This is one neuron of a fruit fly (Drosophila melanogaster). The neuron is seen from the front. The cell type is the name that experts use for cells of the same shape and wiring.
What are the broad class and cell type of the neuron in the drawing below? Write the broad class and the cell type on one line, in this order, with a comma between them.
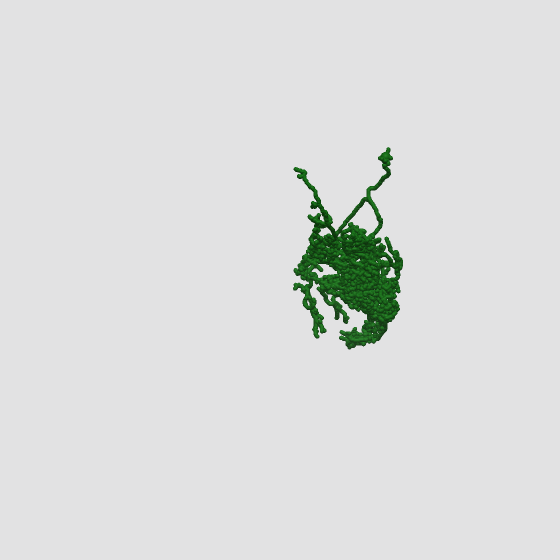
central-brain intrinsic neuron, LAL014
